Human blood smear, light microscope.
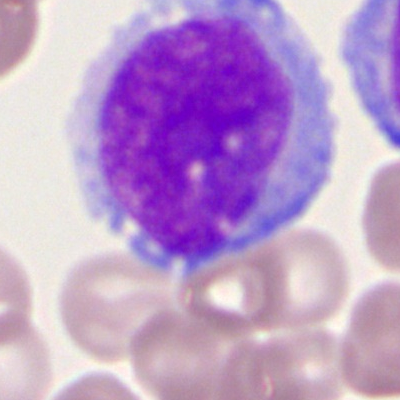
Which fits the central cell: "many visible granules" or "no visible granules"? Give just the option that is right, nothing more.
No visible granules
